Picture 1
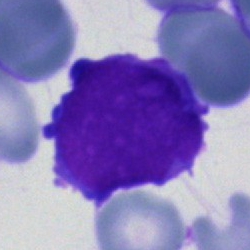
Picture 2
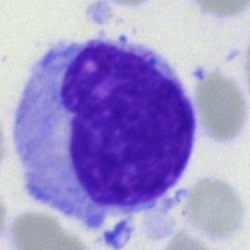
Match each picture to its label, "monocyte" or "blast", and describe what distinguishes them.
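Quick one: picture 1 is the blast, picture 2 the monocyte. The blast is roughly round, but its edge is irregular and bumpy, with small rounded blebs bulging out, clearest along the left edge. Its nucleus takes up nearly the whole cell, leaving just a scant rim of deep blue cytoplasm at the margin, and the chromatin is deep purple, finely and fairly evenly dispersed. You won't find granules in that cytoplasm. The monocyte is roughly round too, with a slightly ragged edge along the lower left. Its nucleus has a small notch in the upper-left border, and the dark purple chromatin carries scattered small paler spots. Its cytoplasm is pale greyish blue, a broad band on the left and only a thin rim on the right, with no distinct granules. The biggest difference is how much cytoplasm there is: a scant rim in the blast against that broad band in the monocyte.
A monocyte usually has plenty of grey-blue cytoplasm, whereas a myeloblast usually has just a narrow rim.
The colour differs as well, deep blue in picture 1 and pale greyish blue in picture 2. Then there's the notch in the monocyte's nucleus.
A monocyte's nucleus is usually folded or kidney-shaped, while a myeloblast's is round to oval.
The chromatin is evenly dispersed in the blast but dotted with small paler spots in the monocyte. The bulging blebs belong to the blast, whereas the monocyte's edge is just slightly ragged at the lower left. Neither one shows distinct granules.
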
